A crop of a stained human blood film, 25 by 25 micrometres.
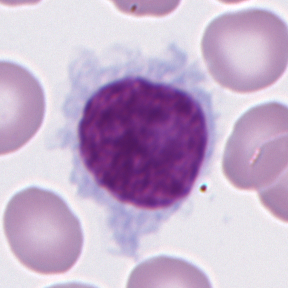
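Hairy cell, stained human peripheral blood smear. Chromatin mottled, with darker and lighter patches. Cytoplasm pale greyish blue, without visible granules; band wider left of the nucleus than right.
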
